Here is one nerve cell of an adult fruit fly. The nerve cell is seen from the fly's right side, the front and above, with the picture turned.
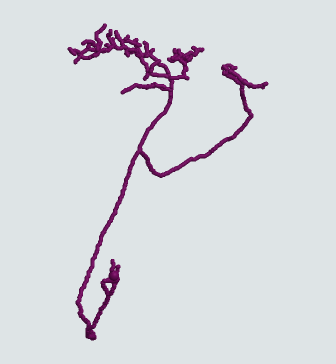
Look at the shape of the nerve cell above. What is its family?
hemilineage WEDd1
